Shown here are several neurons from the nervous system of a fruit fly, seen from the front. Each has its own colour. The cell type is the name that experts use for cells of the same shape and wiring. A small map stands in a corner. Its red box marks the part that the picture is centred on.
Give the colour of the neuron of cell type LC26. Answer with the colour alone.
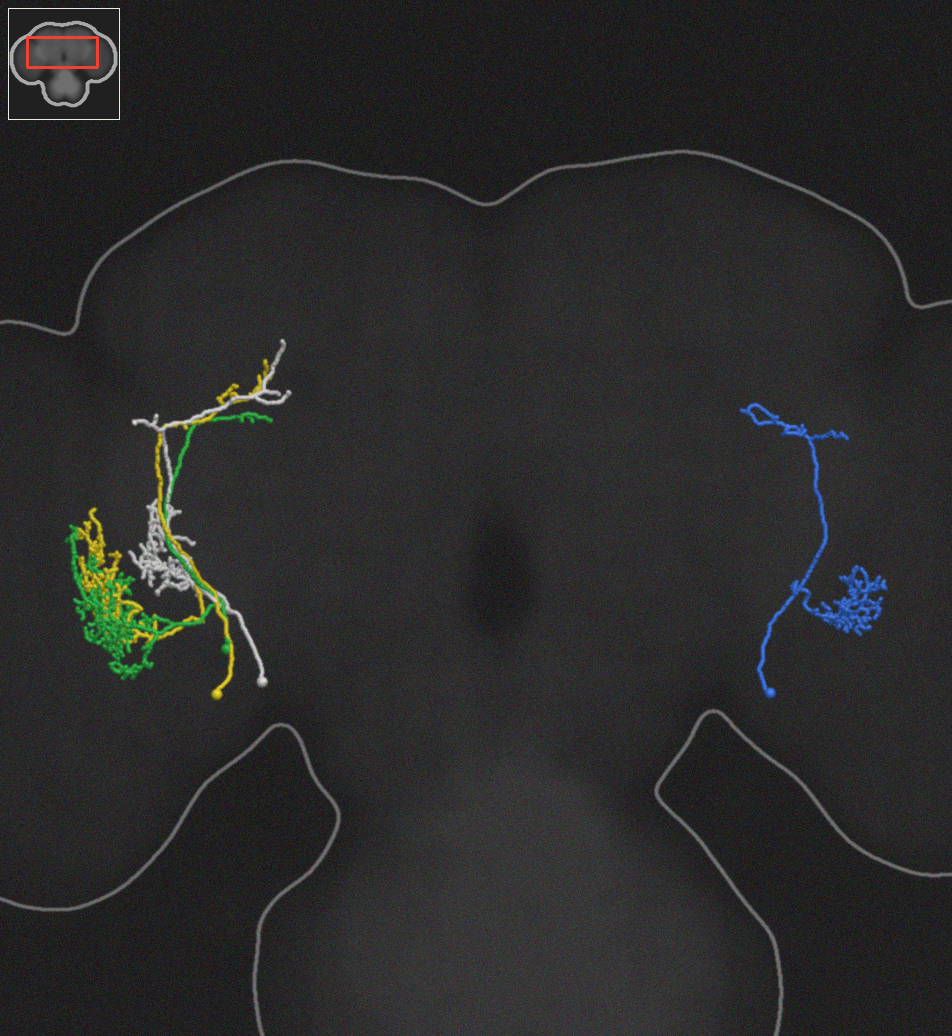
blue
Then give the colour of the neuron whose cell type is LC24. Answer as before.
yellow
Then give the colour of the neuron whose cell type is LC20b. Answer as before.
green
